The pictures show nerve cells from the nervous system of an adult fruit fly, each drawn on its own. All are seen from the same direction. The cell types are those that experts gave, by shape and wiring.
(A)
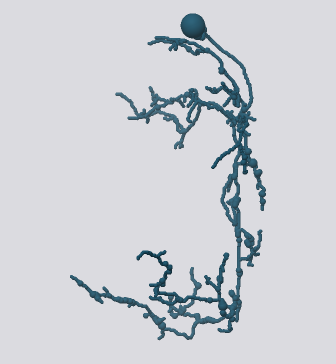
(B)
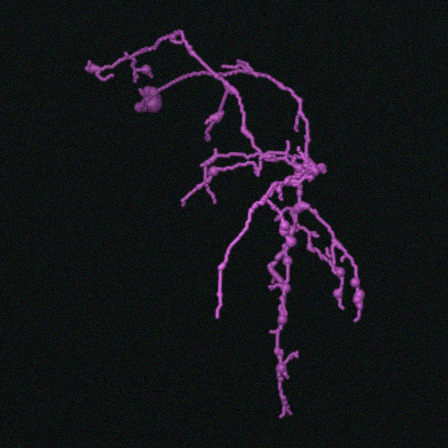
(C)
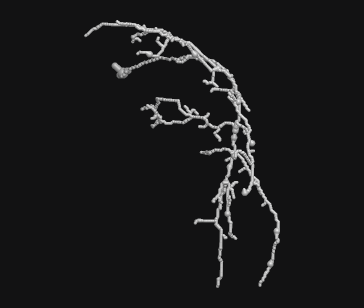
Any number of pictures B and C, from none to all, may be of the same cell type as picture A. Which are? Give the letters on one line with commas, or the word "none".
B, C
